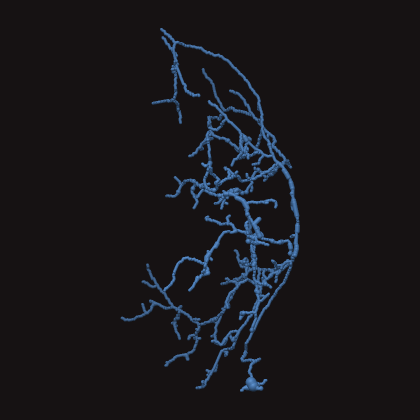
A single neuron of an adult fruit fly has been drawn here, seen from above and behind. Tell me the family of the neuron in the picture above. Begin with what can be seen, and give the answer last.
The cell body can be seen at the bottom of the picture. Dozens of branch ends can be seen. This is a nerve-cord intrinsic neuron. Its family is hemilineage 13A.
